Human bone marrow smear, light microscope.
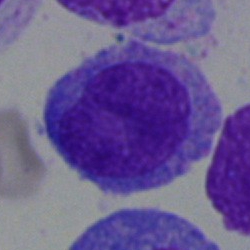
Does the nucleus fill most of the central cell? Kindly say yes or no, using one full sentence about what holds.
Yes, its cytoplasm amounts to no more than a narrow rim.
